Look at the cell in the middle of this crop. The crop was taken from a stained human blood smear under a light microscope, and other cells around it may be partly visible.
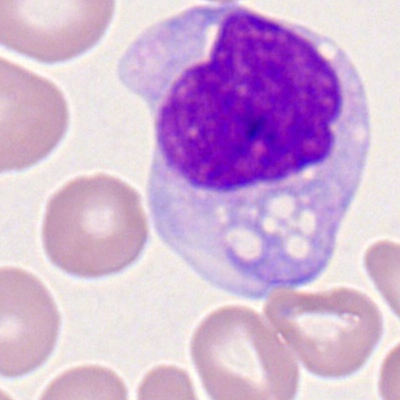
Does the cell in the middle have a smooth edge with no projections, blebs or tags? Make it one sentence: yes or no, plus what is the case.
No, there is a ragged or frayed outline, or projections, blebs or tags, on this cell.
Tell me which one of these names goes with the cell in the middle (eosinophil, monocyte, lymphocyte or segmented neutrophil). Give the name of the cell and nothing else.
monocyte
